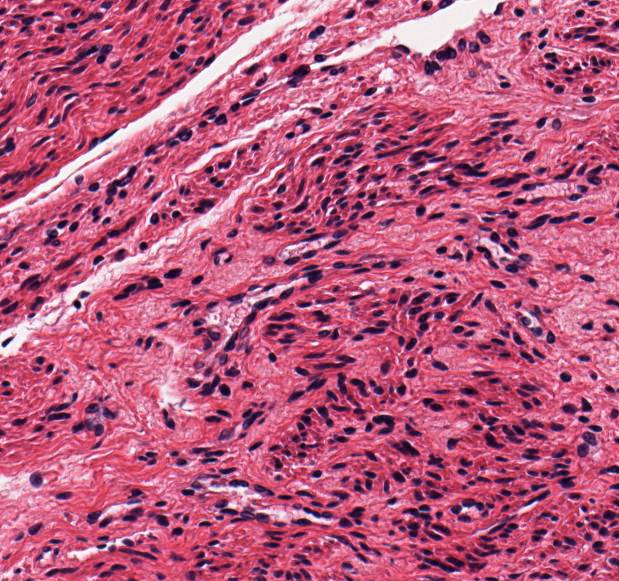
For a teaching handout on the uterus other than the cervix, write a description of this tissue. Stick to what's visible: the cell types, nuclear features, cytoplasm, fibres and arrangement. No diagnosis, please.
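Spindle-shaped cells in a pink fibrillary stroma fill the whole field. Their nuclei are elongated and dark-staining, with tapered ends. Cell borders are indistinct, the cytoplasm blending into the surrounding stroma. In the centre and lower right, the cells run in short interlacing bundles of varying direction.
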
